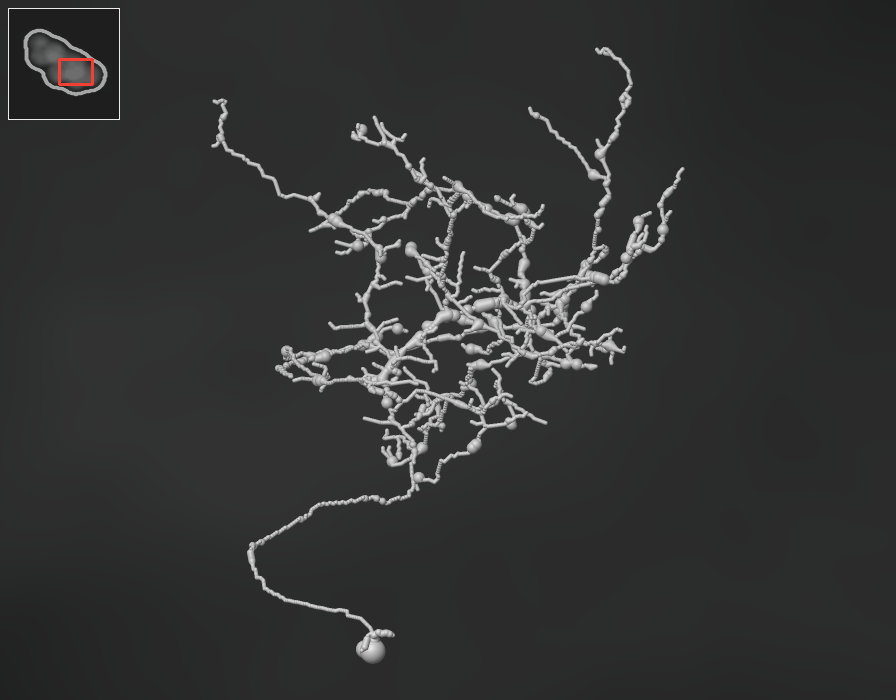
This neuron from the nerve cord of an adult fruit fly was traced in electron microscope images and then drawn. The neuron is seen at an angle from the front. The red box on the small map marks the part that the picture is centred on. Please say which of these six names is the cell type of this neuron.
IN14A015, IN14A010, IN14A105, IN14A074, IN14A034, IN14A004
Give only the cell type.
IN14A034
